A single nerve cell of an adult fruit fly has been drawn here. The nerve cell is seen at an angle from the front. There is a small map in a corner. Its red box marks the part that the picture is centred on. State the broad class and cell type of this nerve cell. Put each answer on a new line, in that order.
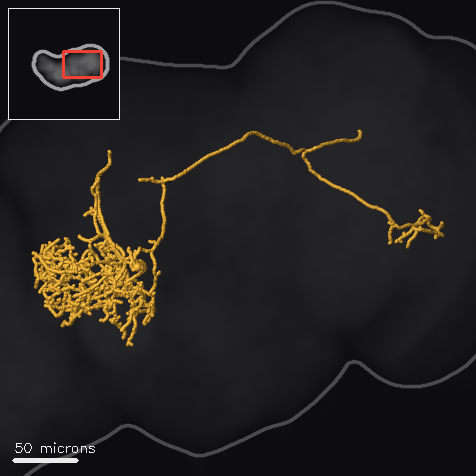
central-brain intrinsic neuron
AVLP444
